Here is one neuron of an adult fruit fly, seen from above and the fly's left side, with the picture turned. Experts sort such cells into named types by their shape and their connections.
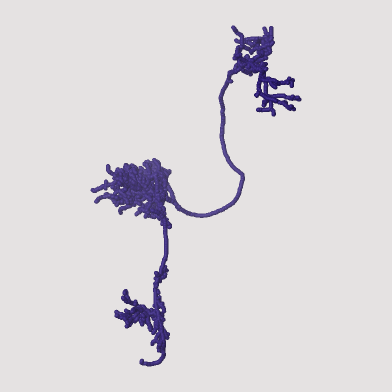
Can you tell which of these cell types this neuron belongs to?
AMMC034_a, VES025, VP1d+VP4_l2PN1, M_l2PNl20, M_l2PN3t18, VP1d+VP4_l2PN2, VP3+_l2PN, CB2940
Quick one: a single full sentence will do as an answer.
The neuron belongs to cell type VP1d+VP4_l2PN1.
